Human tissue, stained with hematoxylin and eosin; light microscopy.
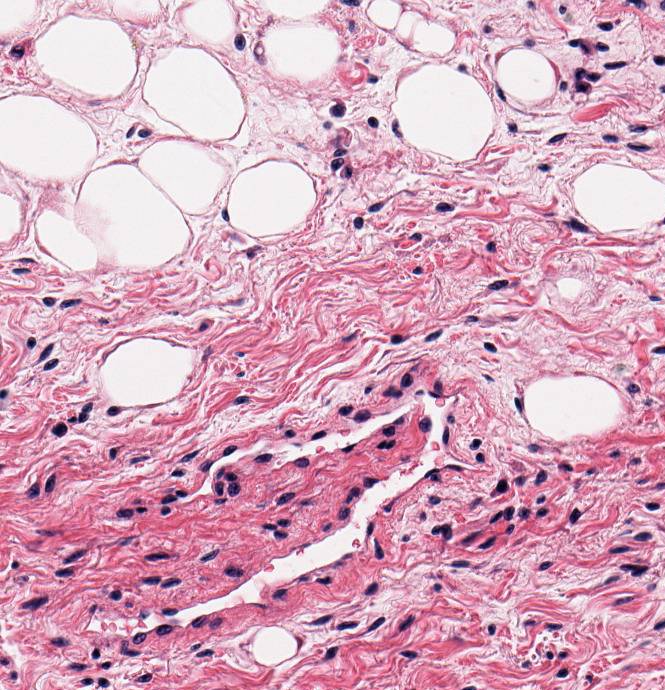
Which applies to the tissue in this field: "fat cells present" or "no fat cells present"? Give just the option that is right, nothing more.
Fat cells present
